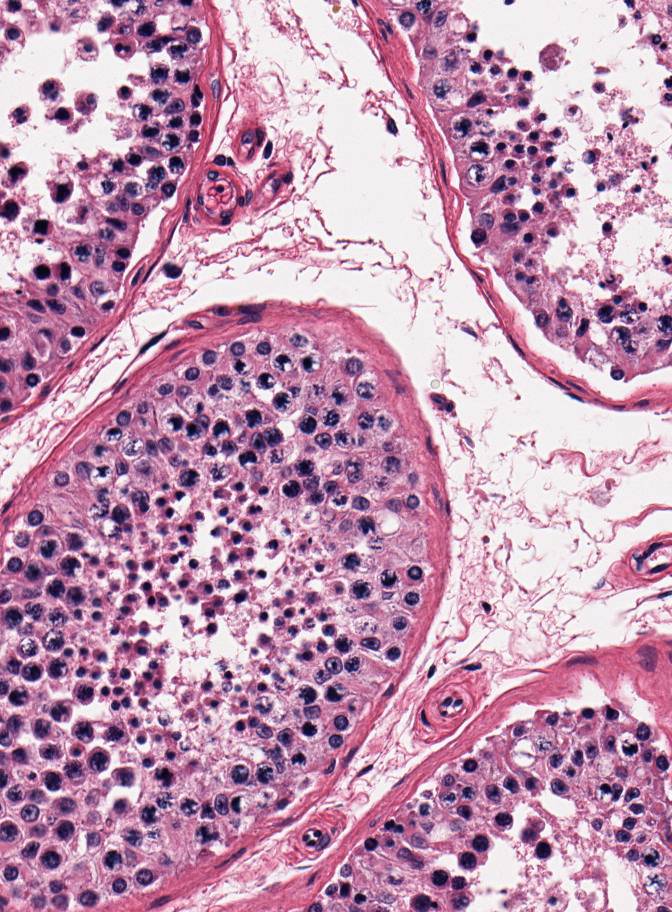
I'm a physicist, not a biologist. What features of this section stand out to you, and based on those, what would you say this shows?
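The largest tubule: many cell layers fill most of its cross-section. Many lining cells have large round nuclei with coarse, dark, clumped chromatin. Small, dense, dark round nuclei crowd toward its centre. A pink fibrous band with flattened, elongated nuclei bounds each tubule. Name: testis.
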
